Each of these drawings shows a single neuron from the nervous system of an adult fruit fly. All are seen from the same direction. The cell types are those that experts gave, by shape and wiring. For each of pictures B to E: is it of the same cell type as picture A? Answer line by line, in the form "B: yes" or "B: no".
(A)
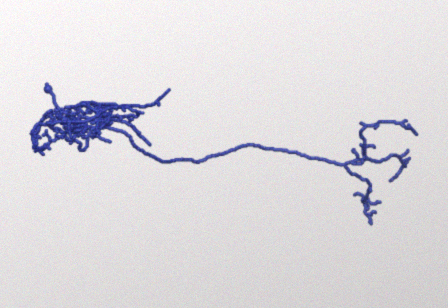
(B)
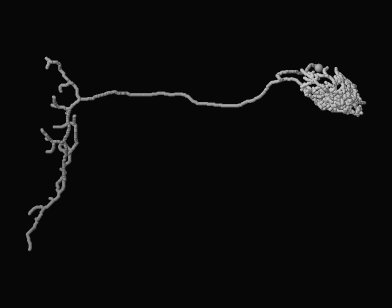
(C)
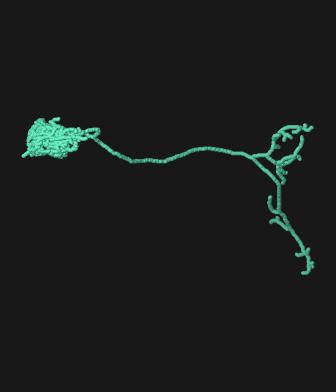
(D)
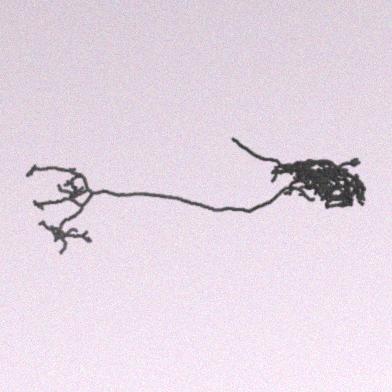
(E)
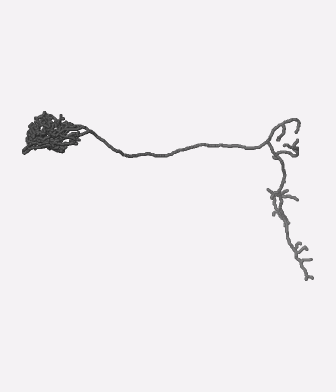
B: no
C: no
D: yes
E: no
